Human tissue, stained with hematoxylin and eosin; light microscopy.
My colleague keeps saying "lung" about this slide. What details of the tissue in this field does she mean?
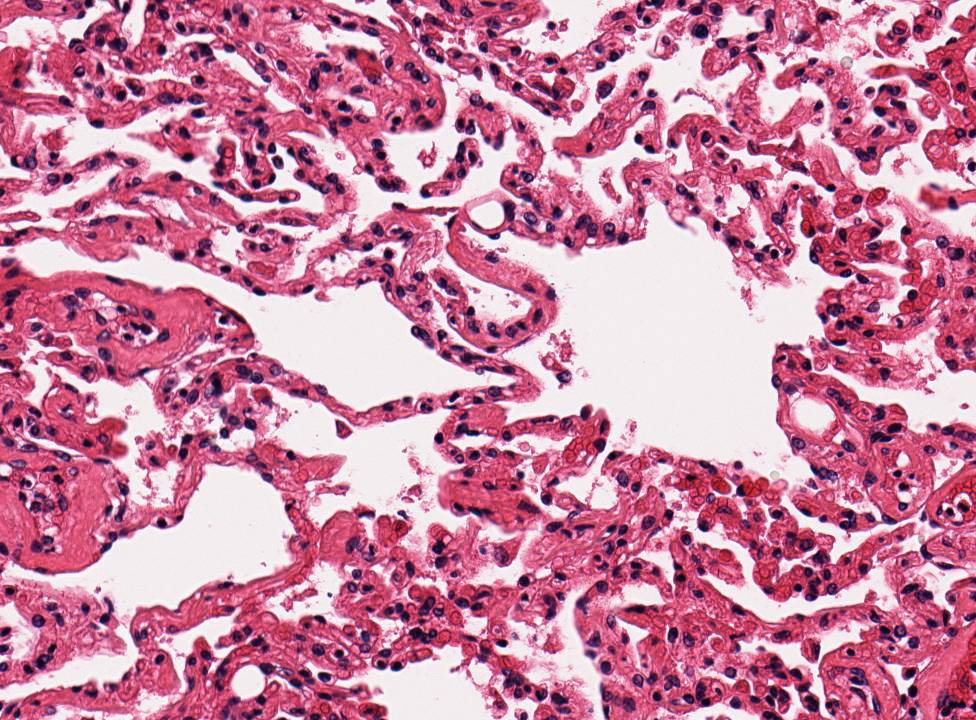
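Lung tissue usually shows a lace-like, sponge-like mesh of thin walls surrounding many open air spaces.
This agrees with the field, where thin branching tissue walls form a meshwork around irregular spaces throughout, and the spaces are almost empty apart from scant pale pink wisps and a few stray cells.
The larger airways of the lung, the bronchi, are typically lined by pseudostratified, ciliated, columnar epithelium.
The spaces here are lined by flattened cells instead, not by cuboidal or columnar epithelium, so they do not show that bronchial lining. On the left side, a few walls are thickened by pink, fibrous, paucicellular material.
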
